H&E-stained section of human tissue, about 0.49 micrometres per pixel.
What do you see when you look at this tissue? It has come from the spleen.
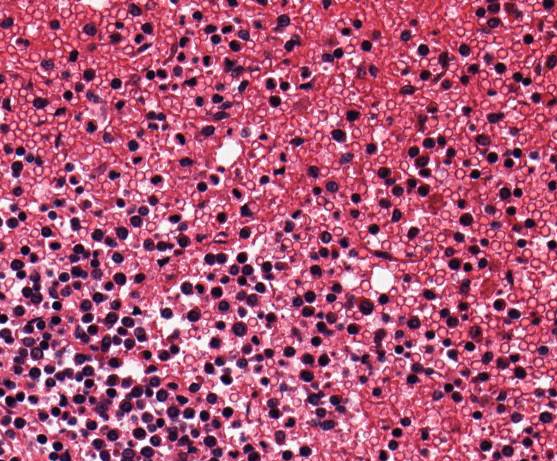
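Nucleated cells are most densely crowded in the lower left part of the field. These cells are small, each with a round, dark, densely stained nucleus and scant cytoplasm. No epithelium, glands or other cohesive units are present anywhere in the field. No fat cells are seen.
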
